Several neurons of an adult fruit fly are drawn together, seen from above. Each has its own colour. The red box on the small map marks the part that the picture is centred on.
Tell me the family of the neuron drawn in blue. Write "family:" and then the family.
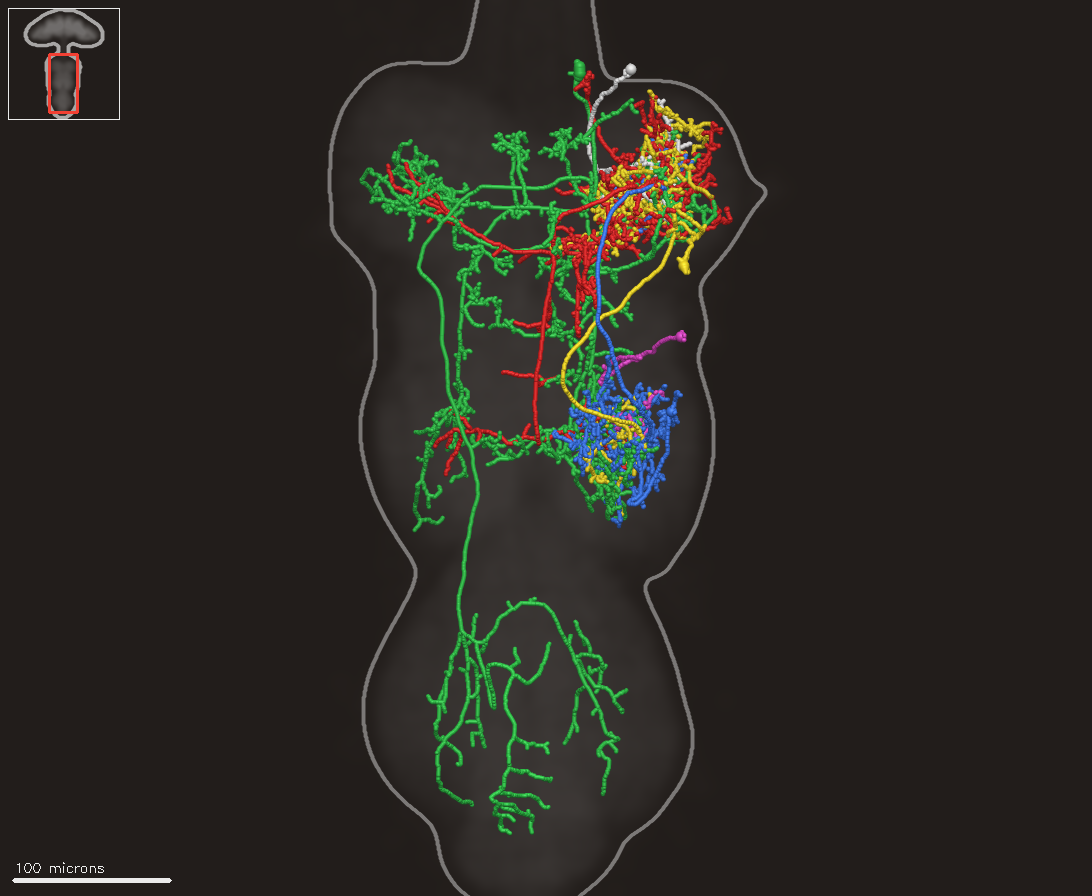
family: hemilineage 19A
